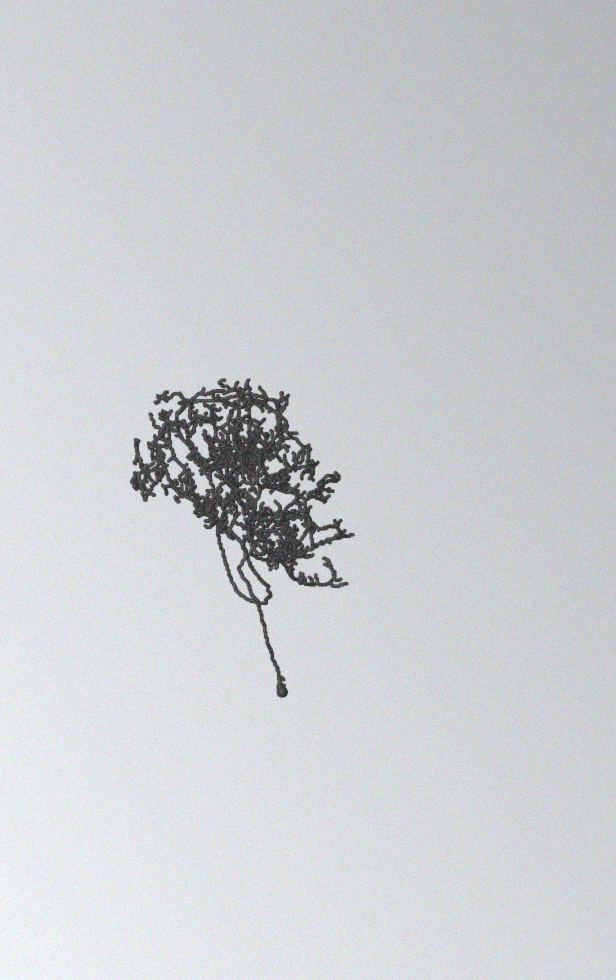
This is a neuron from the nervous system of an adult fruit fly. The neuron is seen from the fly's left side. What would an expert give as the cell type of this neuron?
AVLP600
